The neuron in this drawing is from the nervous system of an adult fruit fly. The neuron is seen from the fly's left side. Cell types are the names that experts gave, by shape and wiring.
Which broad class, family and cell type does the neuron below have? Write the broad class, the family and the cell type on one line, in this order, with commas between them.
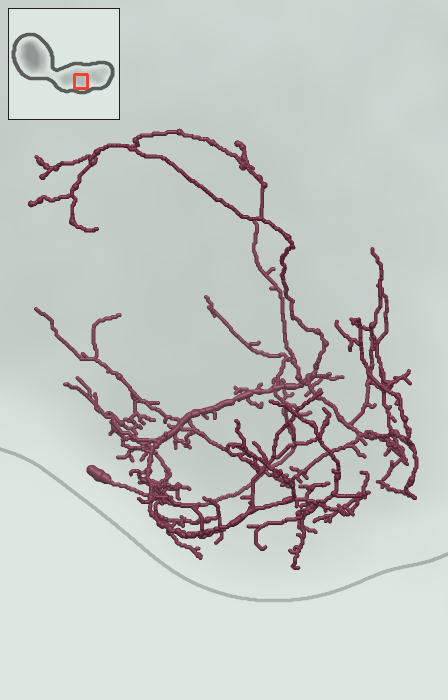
nerve-cord intrinsic neuron, hemilineage 04B, IN04B084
